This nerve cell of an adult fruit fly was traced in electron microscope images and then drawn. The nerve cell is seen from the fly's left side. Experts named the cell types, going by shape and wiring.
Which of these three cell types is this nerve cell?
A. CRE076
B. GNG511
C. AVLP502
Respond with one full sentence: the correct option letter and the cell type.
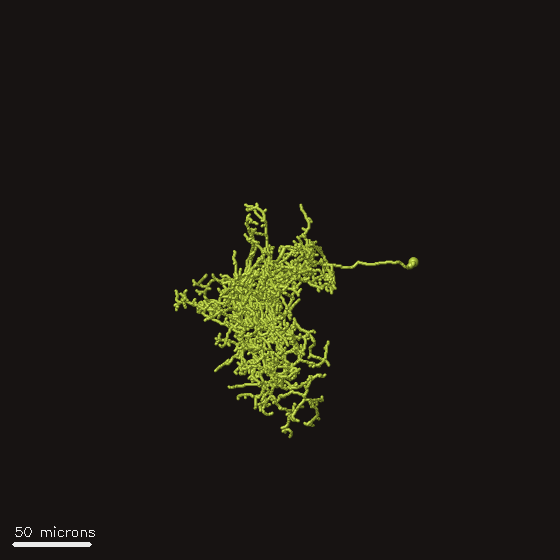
Within the options, C, AVLP502, is the nerve cell's cell type.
